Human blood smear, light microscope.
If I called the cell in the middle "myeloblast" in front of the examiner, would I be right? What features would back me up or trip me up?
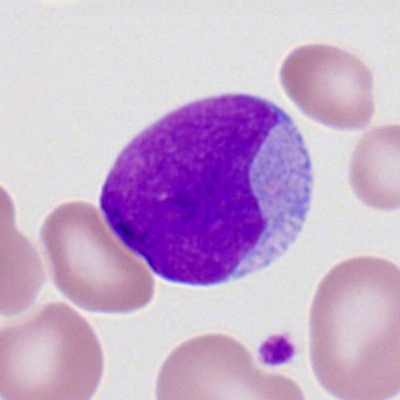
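The cytoplasm forms just a narrow pale blue-lilac crescent on the right side, and it holds no vacuoles.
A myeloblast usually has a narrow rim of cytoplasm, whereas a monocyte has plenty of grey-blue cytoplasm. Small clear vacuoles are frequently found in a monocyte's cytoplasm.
The narrow crescent speaks for myeloblast and the missing vacuoles against monocyte, so myeloblast fits. Otherwise, the outline is smooth and rounded-oval, free of projections or blebs, and the cytoplasm looks finely speckled rather than holding large distinct granules.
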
